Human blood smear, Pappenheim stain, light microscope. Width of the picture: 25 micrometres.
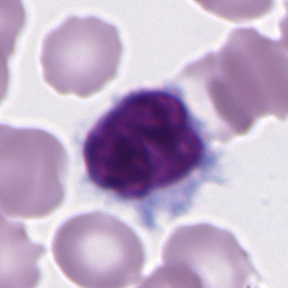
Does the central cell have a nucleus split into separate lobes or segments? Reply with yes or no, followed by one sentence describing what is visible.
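No. The nucleus is a single unlobed mass.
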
